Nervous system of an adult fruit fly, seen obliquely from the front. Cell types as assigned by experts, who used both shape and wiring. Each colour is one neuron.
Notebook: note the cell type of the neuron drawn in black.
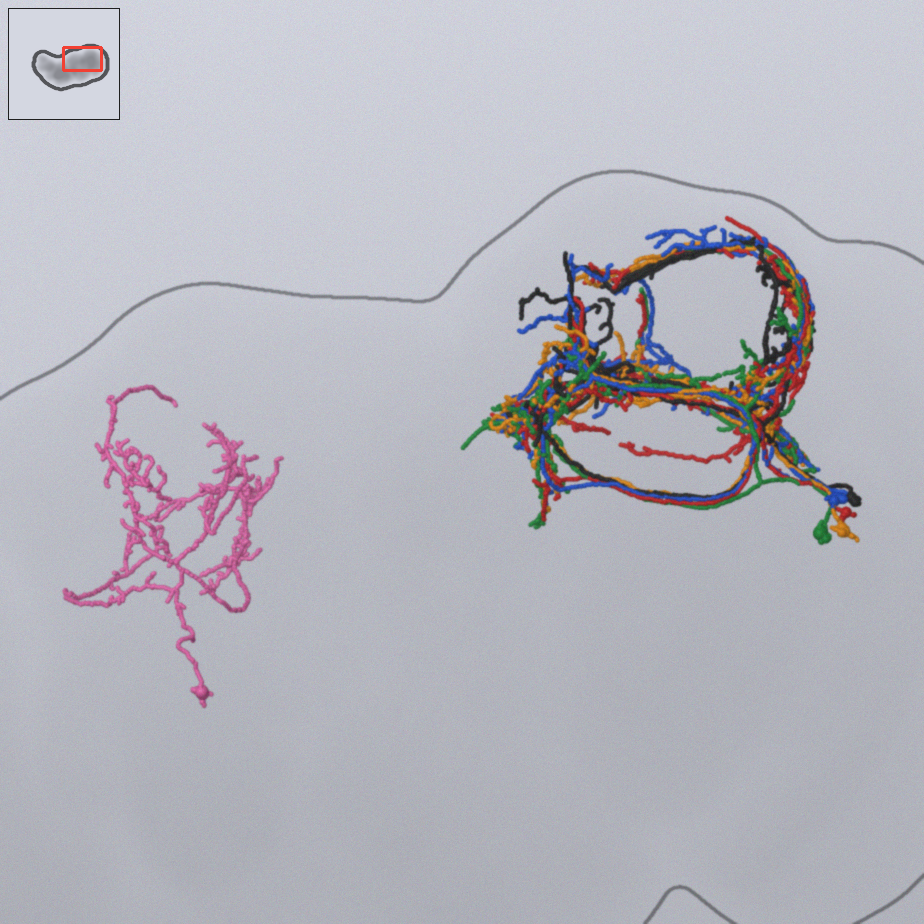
CL087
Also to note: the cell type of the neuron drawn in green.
CL089_b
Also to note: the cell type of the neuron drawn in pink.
CL090_d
